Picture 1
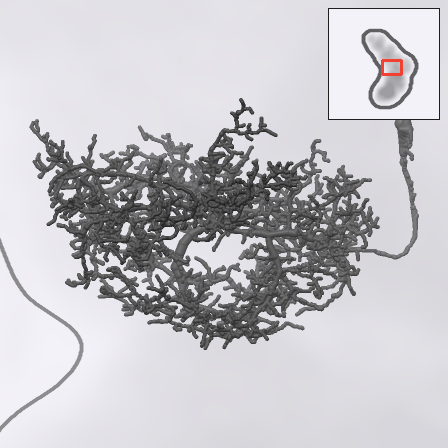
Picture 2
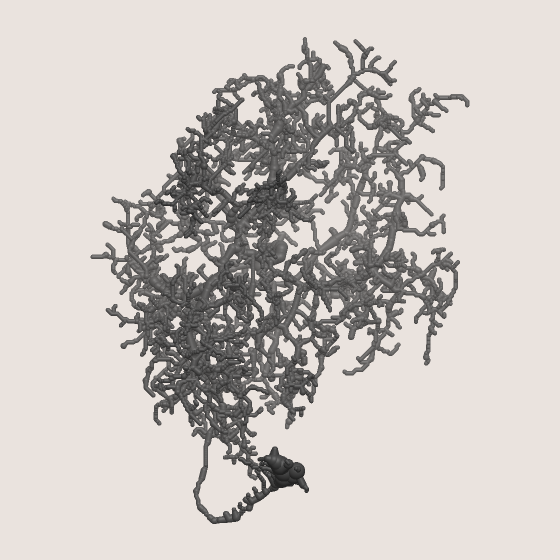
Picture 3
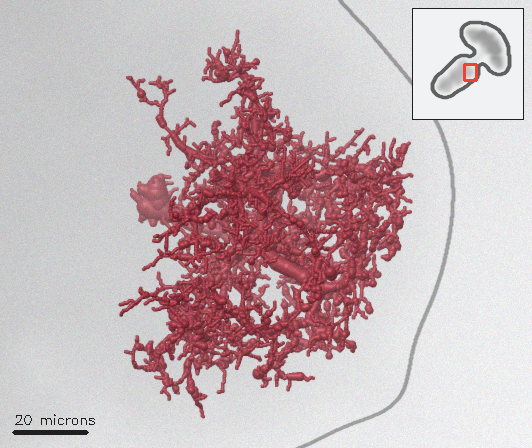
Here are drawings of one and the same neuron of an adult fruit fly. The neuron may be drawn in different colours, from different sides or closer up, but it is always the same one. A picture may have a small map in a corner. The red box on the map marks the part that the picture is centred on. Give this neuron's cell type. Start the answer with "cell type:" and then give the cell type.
cell type: IN13A001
